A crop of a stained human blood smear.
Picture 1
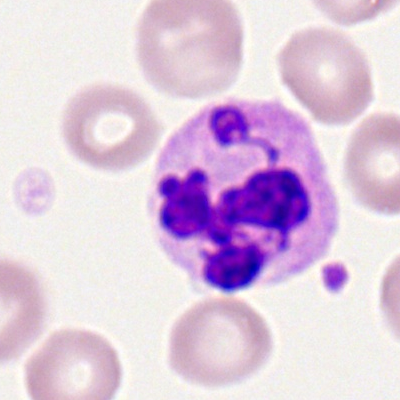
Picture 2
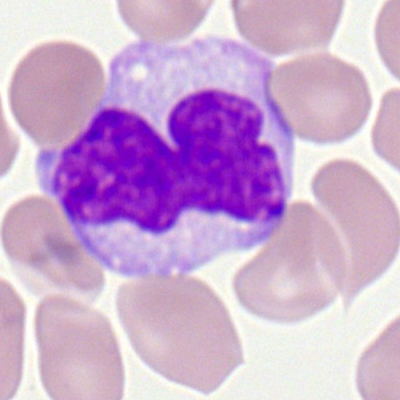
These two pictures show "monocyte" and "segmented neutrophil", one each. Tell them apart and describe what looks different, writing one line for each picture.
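Picture 1 shows a segmented neutrophil: No vacuoles are seen in the cytoplasm.
Picture 2 shows a monocyte: A few small clear spots lie in the cytoplasm.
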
